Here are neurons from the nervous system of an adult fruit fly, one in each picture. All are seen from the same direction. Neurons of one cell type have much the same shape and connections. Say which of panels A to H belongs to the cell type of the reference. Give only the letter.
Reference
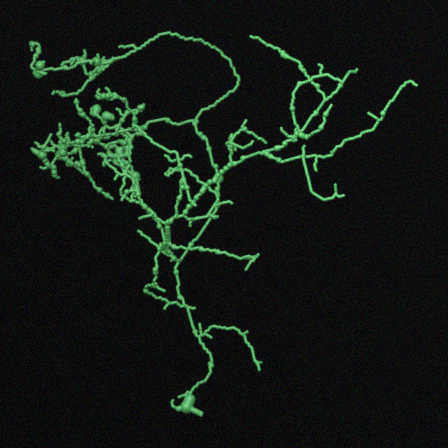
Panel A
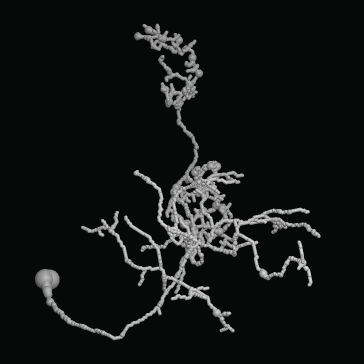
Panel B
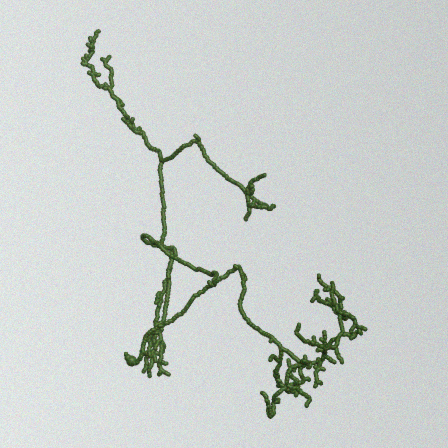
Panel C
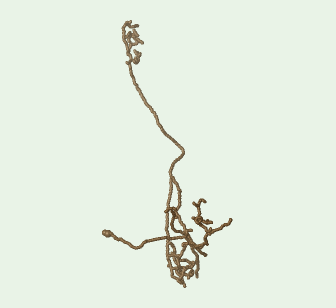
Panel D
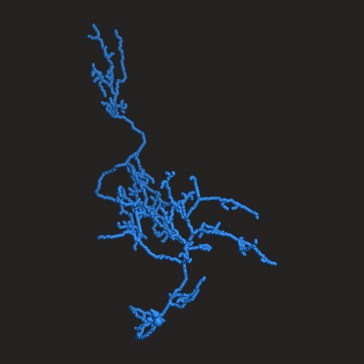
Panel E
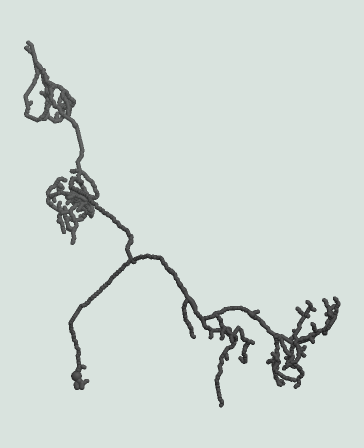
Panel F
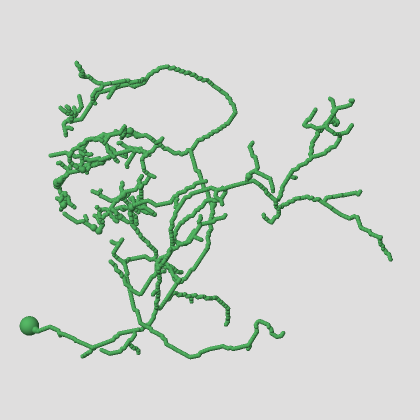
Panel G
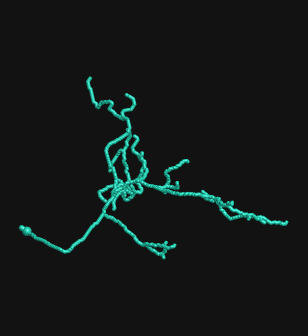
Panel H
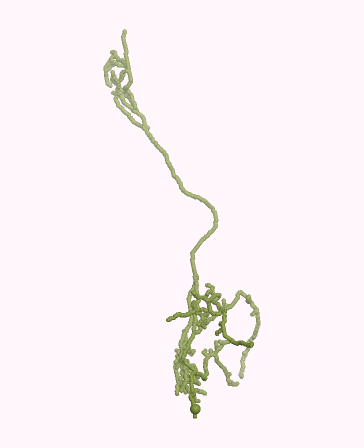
F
